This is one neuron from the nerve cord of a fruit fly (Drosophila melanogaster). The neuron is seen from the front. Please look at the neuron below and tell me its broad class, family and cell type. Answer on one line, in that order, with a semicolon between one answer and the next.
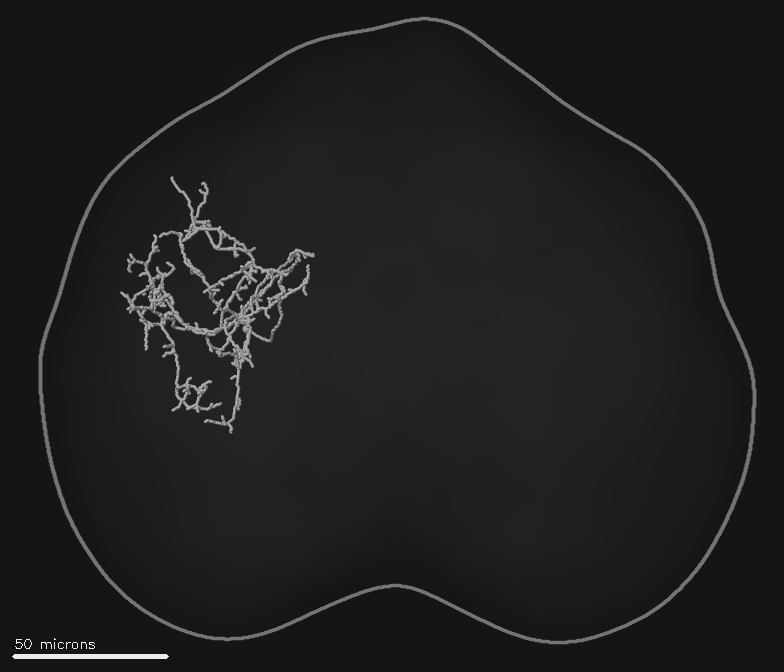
nerve-cord intrinsic neuron; hemilineage 20A.22A; IN20A.22A060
